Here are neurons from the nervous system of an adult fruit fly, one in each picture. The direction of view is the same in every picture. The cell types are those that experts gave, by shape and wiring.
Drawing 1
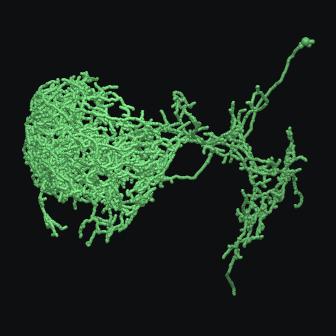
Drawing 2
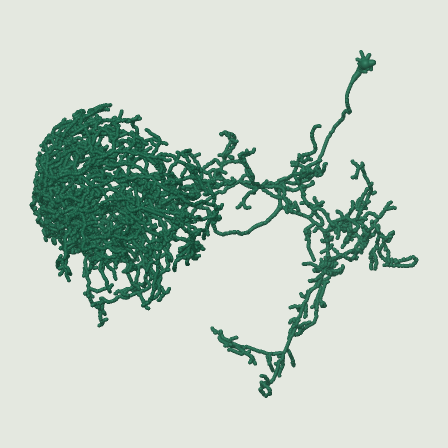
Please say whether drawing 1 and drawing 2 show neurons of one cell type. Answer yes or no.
yes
